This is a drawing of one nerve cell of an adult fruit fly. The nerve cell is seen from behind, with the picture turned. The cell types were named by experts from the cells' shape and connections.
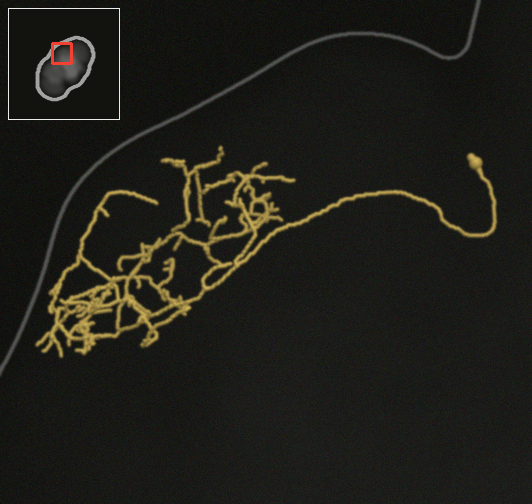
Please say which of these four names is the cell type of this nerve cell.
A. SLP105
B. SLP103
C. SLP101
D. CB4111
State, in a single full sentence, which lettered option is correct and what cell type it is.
Given as option B, SLP103 is the cell type for the nerve cell.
